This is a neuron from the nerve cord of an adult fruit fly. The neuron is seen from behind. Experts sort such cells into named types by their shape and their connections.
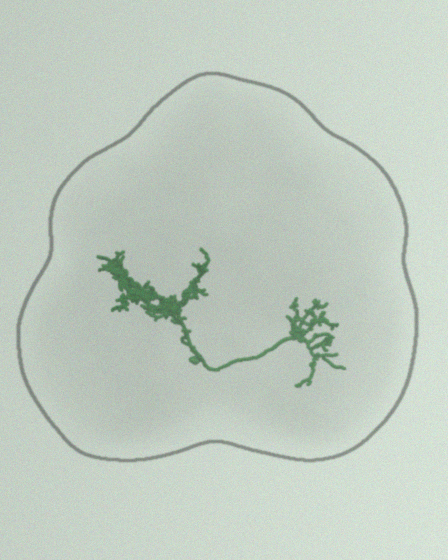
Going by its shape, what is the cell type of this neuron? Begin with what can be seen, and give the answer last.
In this view it is wider than it is tall. Its broad class is nerve-cord intrinsic neuron. Its cell type is IN01A038.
